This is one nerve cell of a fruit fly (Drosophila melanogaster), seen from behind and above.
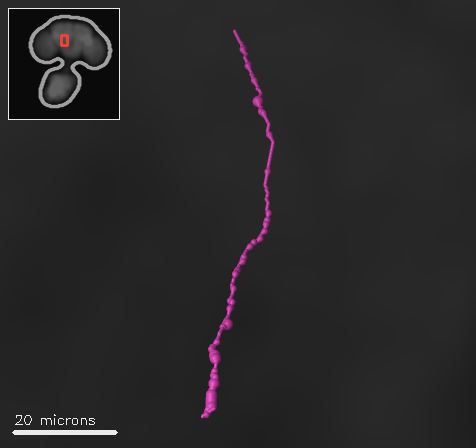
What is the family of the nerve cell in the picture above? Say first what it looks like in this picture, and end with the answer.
No cell body is drawn. By the scale bar it is about 75 microns tall in this view. There are a dozen or fewer branch ends. This is a sensory neuron entering the brain. The name of its family is class mechanosensory.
